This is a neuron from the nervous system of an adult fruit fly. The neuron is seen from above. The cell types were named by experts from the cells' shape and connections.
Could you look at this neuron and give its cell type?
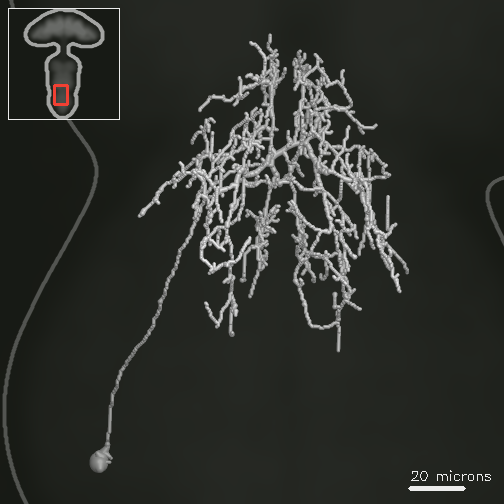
INXXX063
